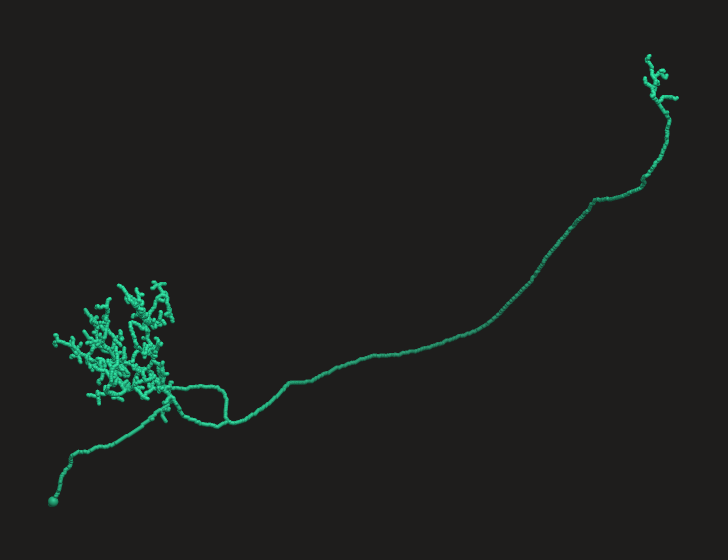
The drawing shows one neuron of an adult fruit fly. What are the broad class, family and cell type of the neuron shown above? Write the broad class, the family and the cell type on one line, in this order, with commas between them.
central-brain intrinsic neuron, hemilineage VLPl2_medial, AVLP194_b2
